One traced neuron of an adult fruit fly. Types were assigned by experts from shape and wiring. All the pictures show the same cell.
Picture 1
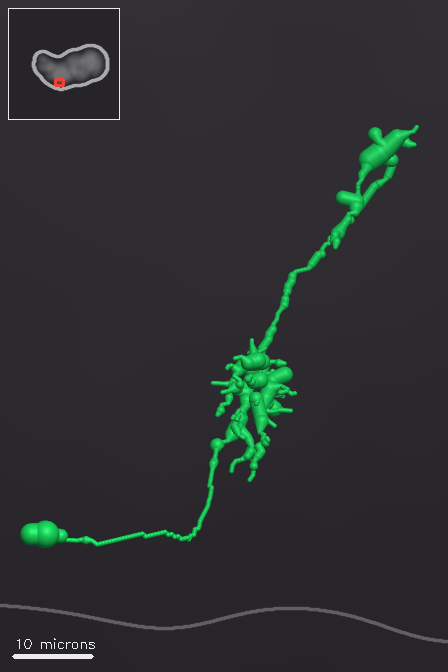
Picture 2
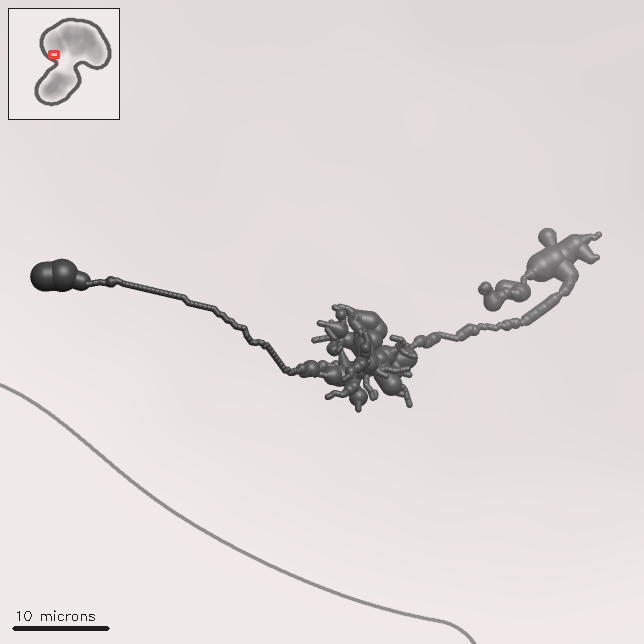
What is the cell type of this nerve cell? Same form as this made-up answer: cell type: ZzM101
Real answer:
cell type: Mi9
